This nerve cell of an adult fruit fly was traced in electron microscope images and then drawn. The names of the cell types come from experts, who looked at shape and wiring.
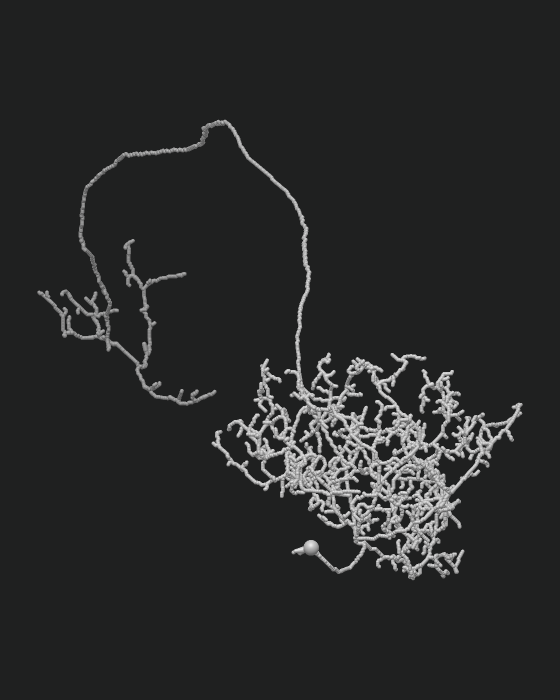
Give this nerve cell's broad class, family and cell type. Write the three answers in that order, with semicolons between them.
central-brain intrinsic neuron; hemilineage VLPl&p2_lateral; CB3667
